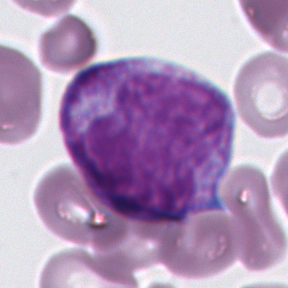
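Atypical promyelocyte, central cell of a stained human peripheral blood smear. Its outline is roughly round, flattening along the lower edge where red cells press against it. Next, the chromatin is fine and lacy rather than coarsely clumped, and last, the cytoplasm holds no vacuoles.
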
